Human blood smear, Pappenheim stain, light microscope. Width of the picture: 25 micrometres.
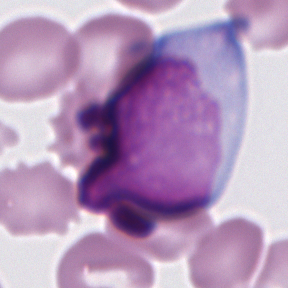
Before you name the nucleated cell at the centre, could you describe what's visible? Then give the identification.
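The cell outline is angular rather than round. The nucleus fills most of the cell, with small knob-like buds projecting from its left and lower edges. Its chromatin is finely stippled rather than coarsely clumped. The cell is a myeloblast.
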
